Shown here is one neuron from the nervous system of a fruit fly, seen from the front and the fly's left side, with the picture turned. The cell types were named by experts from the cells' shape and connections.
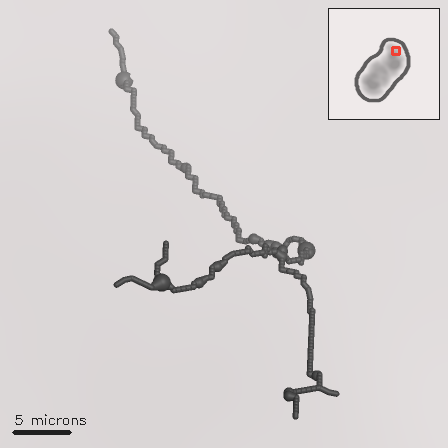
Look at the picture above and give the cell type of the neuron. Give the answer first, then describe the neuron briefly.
Its cell type is SNch10. It is a sensory neuron entering the nerve cord. No cell body is drawn. By the scale bar it is about 35 microns tall in this view. There are a dozen or fewer branch ends.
